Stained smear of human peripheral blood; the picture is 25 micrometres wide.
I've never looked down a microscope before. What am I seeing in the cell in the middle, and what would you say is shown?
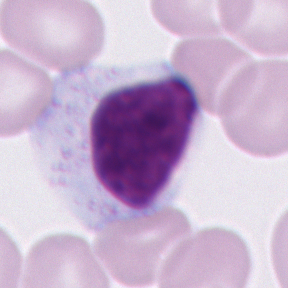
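A single nucleus without lobes lies off-centre, toward the right side of the cell. Its chromatin is dense and dark purple, with darker clumps. Fine reddish-purple granules are scattered in the cytoplasm. The cell is a large granular lymphocyte.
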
